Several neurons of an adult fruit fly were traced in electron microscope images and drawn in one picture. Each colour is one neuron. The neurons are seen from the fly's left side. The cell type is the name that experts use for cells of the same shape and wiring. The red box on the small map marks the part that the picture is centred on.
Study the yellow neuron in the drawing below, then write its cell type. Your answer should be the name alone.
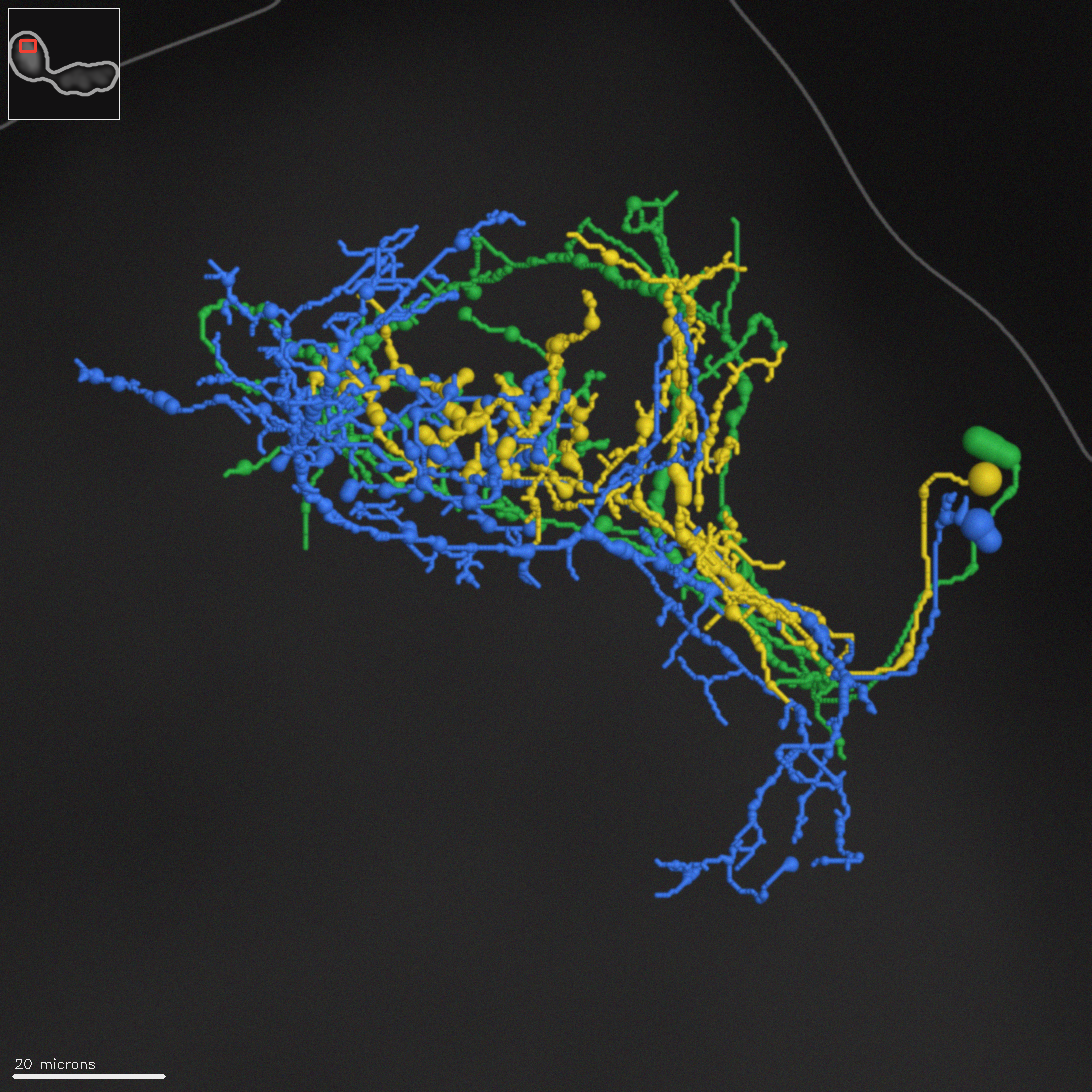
SMP319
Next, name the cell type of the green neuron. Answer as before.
SMP320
